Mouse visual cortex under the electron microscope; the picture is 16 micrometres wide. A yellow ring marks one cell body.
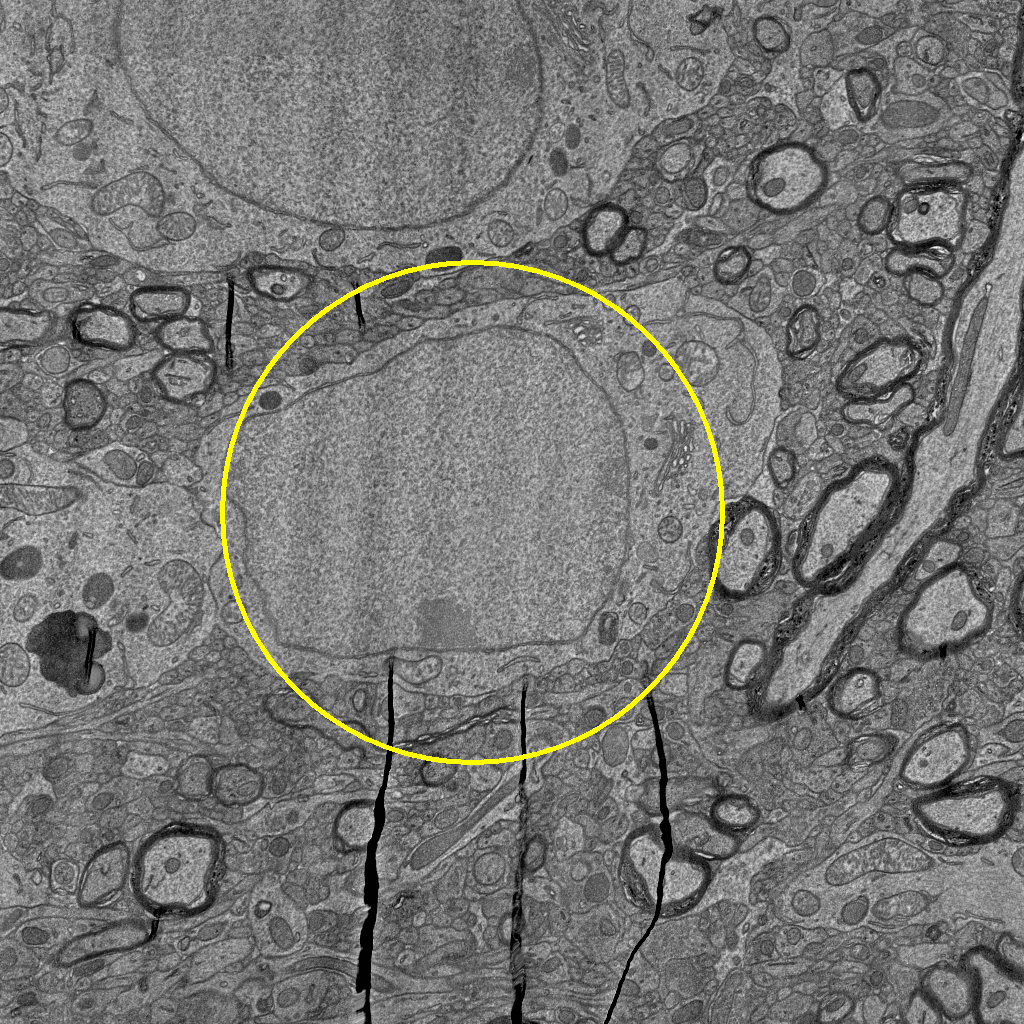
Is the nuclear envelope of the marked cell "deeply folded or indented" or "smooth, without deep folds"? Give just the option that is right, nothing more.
Smooth, without deep folds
